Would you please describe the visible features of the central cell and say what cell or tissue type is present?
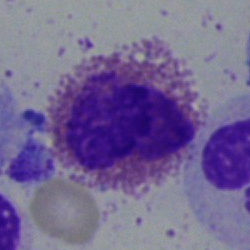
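Large and irregular, the nucleus shows folds or indentations. Numerous coarse purple-pink granules crowd the cytoplasm and surround the nucleus on all sides. Loose granules lie scattered in the background around the cell. The cell is an eosinophil.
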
